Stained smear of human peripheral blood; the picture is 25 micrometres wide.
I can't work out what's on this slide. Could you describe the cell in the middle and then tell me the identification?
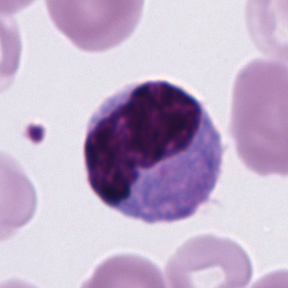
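Outline round, mostly smooth. Nucleus-cytoplasm border runs diagonally, upper right to lower left. No nucleoli seen. Cytoplasm finely dusty in granularity; no coarse granules. Cell: monocyte.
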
